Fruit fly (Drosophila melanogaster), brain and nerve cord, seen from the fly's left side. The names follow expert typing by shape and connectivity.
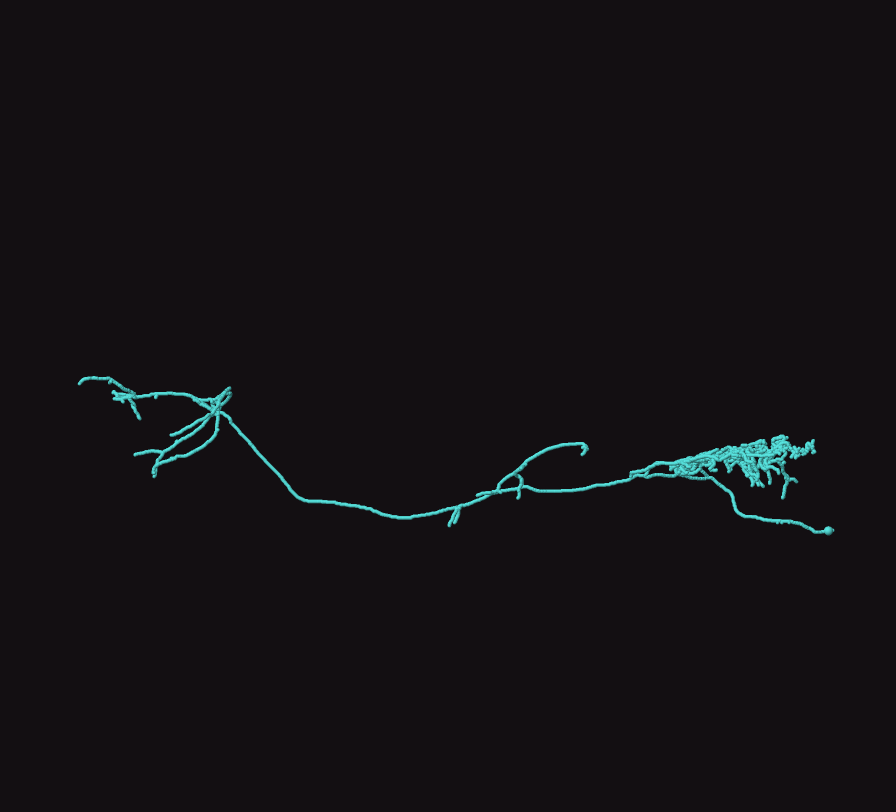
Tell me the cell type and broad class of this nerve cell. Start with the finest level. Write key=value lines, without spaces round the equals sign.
cell_type=ANXXX169
broad_class=ascending neuron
